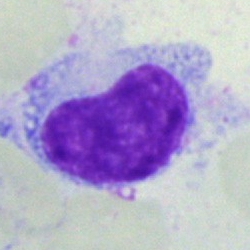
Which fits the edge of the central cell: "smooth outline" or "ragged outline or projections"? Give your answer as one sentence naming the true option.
This cell's outline is not smooth but rough.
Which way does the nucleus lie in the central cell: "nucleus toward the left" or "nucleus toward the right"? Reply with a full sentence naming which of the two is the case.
In this cell, the nucleus is set toward the left side.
